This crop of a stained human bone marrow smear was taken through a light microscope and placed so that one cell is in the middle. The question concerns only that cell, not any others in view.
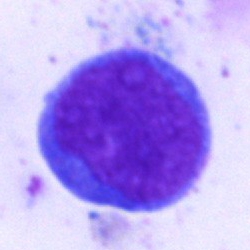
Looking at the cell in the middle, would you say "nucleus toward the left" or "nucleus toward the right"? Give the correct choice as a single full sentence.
The nucleus of this cell lies toward the right.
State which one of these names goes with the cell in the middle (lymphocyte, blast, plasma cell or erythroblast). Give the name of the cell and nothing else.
blast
